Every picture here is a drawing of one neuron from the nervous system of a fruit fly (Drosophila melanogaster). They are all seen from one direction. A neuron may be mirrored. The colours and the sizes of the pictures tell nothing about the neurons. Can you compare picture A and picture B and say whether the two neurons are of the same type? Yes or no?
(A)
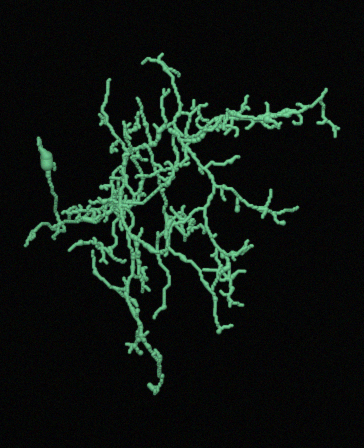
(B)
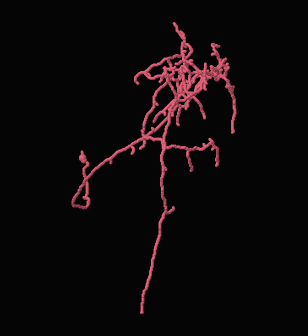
no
